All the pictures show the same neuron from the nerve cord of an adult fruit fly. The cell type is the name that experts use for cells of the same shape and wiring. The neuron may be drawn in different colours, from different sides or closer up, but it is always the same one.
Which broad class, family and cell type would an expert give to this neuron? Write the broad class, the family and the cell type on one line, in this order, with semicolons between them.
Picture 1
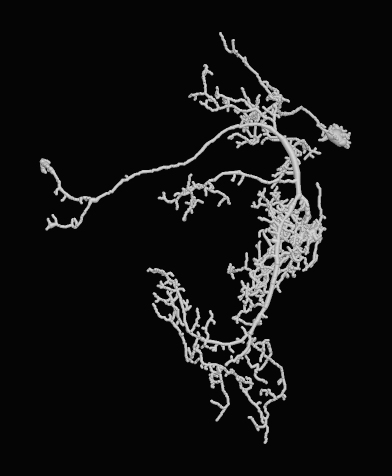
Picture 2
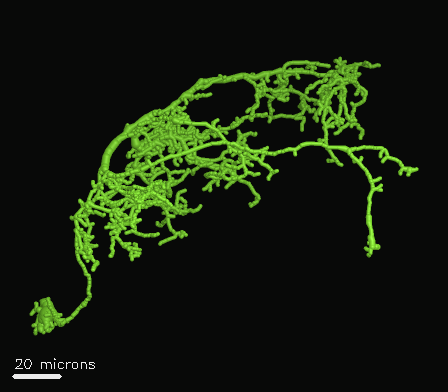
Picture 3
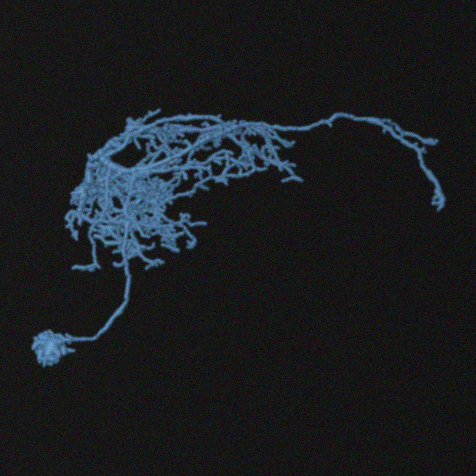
nerve-cord intrinsic neuron; hemilineage 03B; IN03B008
